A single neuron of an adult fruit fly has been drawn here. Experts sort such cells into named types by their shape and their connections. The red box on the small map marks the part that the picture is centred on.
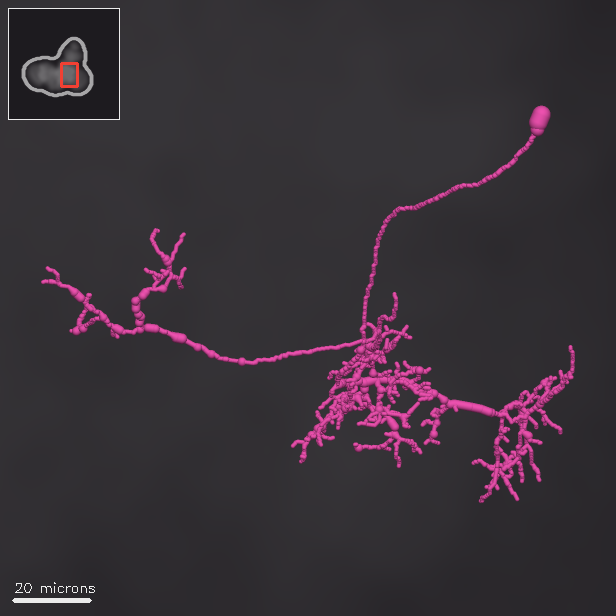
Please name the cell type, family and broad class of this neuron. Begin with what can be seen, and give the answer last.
Its cell body lies at the upper right of the picture. From left to right in the picture it spans about 140 microns. Dozens of branch ends can be seen. The cell type is LPLC4. The family is hemilineage VPNd1. This is a visual projection neuron.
